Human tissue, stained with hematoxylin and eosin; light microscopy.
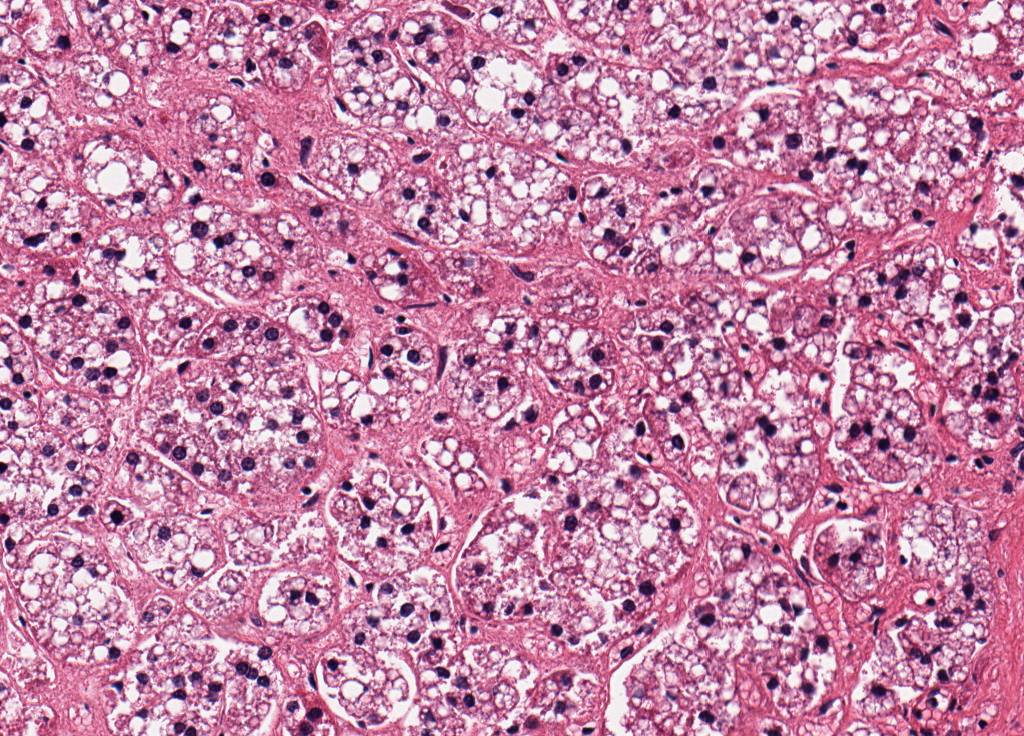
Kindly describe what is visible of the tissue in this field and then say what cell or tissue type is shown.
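I notice the nest cells have cytoplasm packed with many small clear vacuoles of varying size, so they look bubbly. Most cells hold several vacuoles, not one large one pushing the nucleus aside. Their nuclei are small, round and dark. Between the nests, the fibrous strands carry scattered elongated, spindle-shaped nuclei. This tissue is adrenal gland.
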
